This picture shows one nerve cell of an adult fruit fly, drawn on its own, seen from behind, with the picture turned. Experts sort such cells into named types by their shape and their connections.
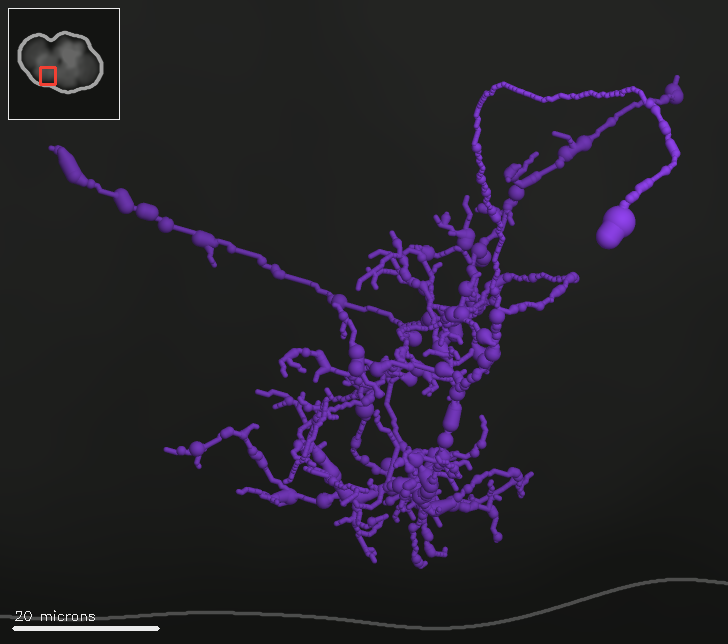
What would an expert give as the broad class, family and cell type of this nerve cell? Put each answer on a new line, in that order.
central-brain intrinsic neuron
hemilineage DM4_dorsal
SMP408_d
